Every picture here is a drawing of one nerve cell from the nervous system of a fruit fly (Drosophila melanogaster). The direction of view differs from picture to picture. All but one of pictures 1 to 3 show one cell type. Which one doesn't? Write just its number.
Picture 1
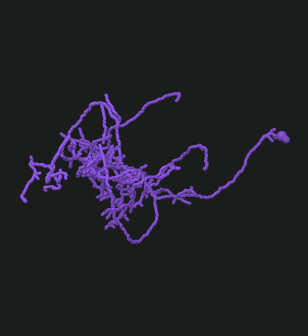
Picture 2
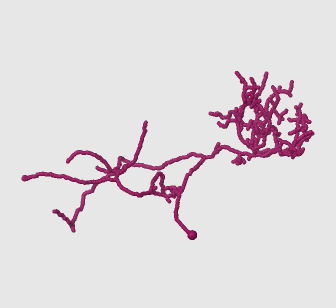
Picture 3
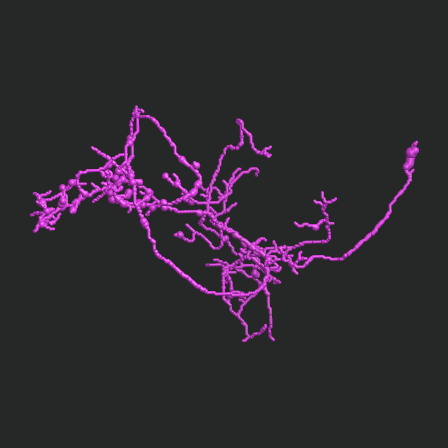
2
